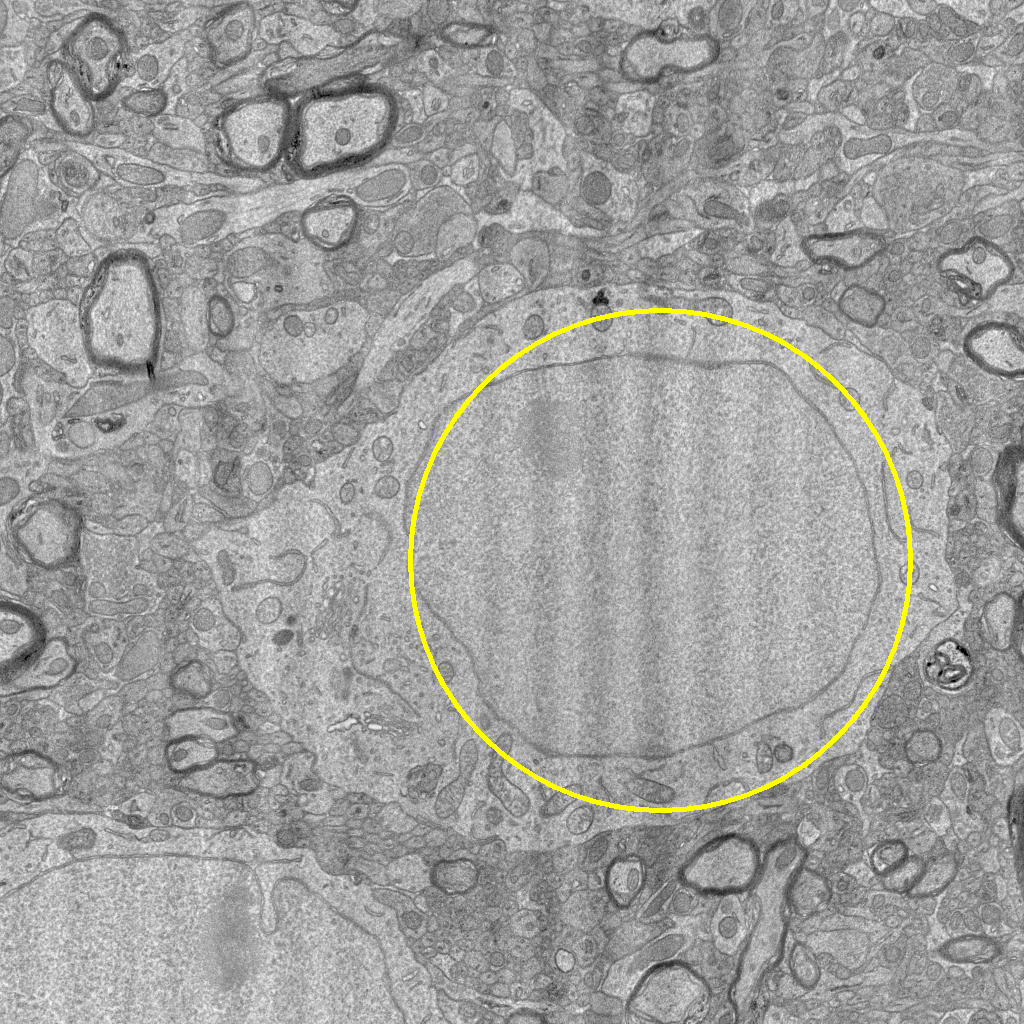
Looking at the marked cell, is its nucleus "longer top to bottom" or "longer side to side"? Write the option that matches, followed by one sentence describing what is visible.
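Longer side to side. The nucleus is a large oval, wider than tall, and shows whole in this plane.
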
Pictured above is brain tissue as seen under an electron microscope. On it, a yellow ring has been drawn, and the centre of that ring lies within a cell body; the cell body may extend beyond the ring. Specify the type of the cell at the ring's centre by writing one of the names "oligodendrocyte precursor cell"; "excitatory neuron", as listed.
excitatory neuron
